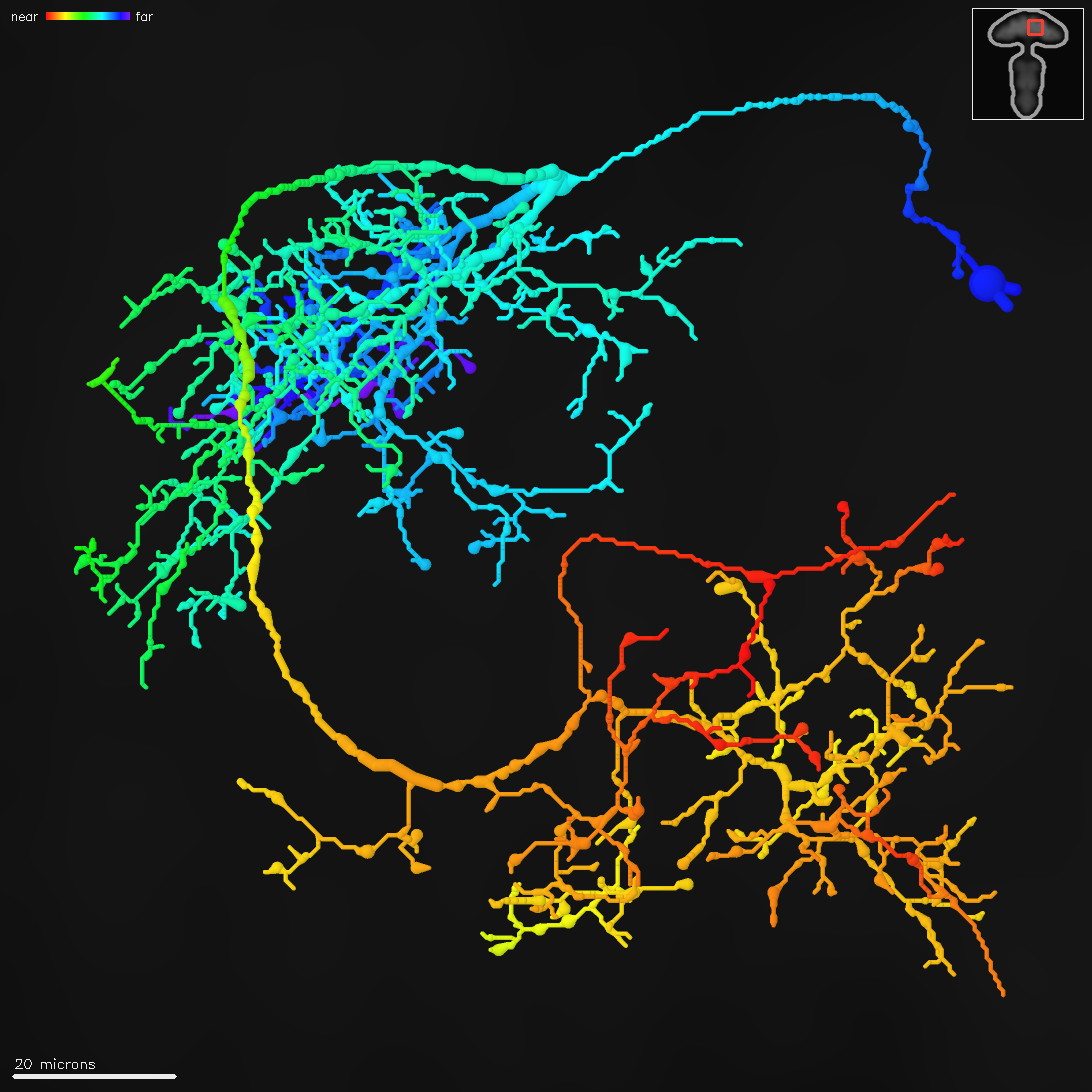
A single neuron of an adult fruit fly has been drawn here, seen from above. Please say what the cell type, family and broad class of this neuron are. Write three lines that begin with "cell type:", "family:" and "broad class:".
cell type: VES003
family: hemilineage ALlv1
broad class: central-brain intrinsic neuron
